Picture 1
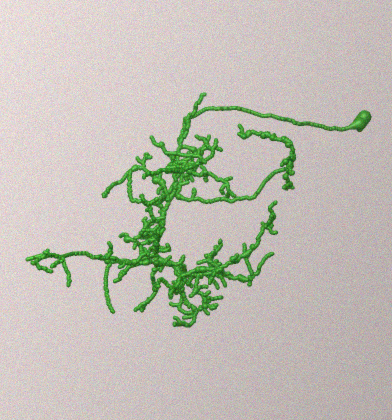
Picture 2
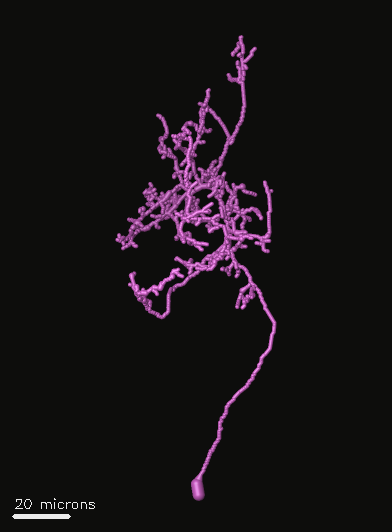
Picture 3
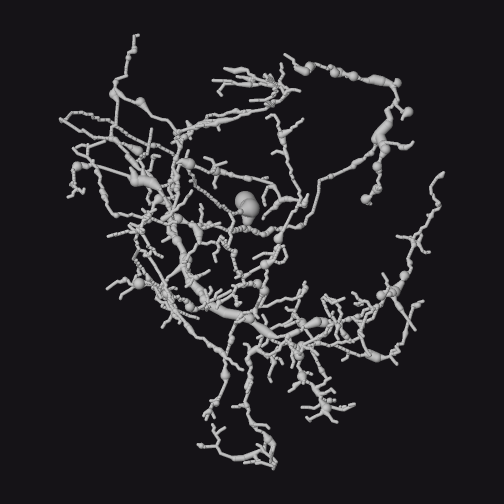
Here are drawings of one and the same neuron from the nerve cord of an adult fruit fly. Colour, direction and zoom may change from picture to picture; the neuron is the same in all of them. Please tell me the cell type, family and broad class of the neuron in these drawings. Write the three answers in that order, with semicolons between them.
IN20A.22A047; hemilineage 20A.22A; nerve-cord intrinsic neuron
